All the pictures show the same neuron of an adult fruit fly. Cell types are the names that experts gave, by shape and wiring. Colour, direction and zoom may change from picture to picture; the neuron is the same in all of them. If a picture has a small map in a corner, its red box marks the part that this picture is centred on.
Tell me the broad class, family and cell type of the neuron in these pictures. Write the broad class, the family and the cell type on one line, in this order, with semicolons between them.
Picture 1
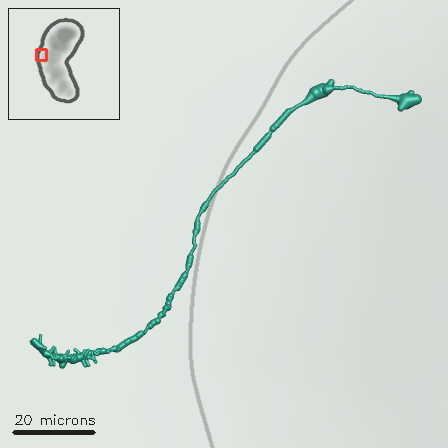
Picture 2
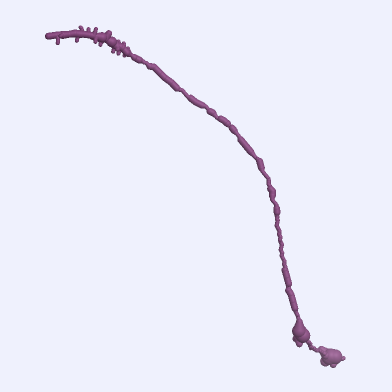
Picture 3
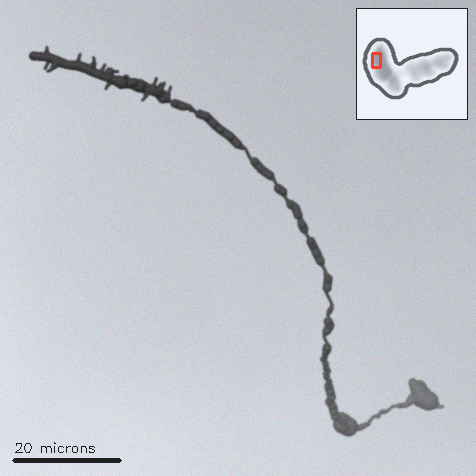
optic-lobe intrinsic neuron; L; L1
